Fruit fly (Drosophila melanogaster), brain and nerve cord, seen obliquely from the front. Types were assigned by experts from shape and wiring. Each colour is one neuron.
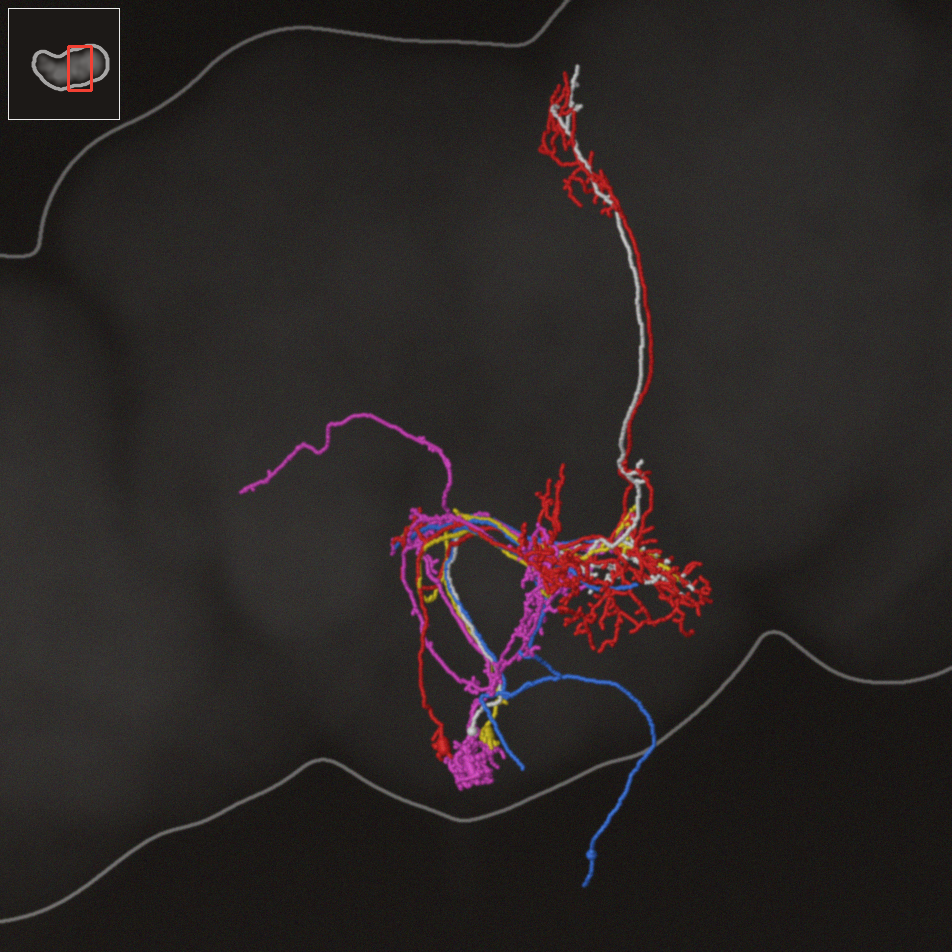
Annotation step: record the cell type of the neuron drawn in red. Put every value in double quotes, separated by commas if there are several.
"PRW056"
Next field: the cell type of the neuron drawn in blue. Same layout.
"GNG655"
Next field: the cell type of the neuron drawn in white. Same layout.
"PRW033"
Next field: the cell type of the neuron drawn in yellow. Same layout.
"GNG629"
